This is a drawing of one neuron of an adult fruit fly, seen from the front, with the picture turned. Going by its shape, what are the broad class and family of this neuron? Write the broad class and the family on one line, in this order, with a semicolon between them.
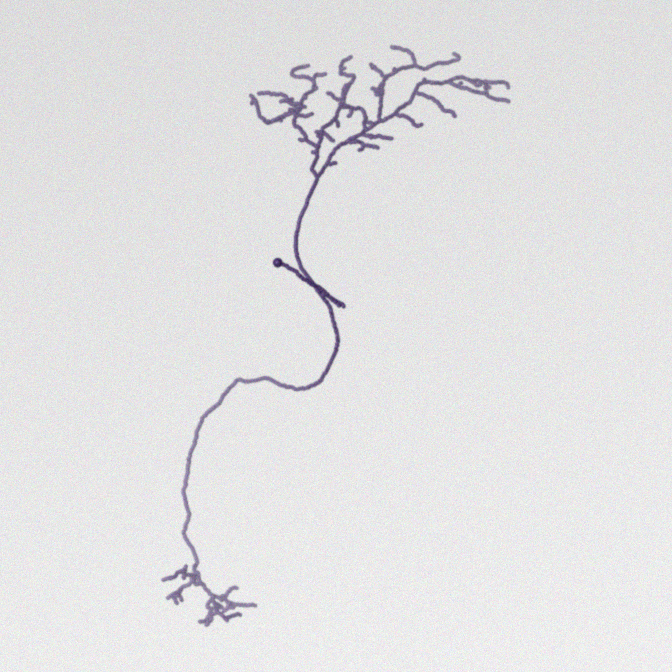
visual projection neuron; MeVP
